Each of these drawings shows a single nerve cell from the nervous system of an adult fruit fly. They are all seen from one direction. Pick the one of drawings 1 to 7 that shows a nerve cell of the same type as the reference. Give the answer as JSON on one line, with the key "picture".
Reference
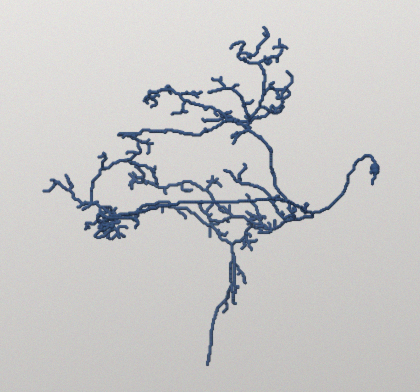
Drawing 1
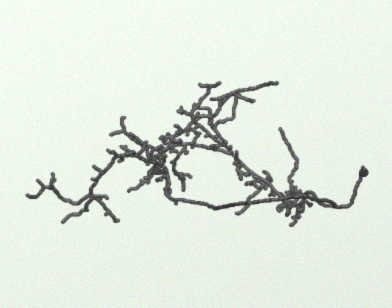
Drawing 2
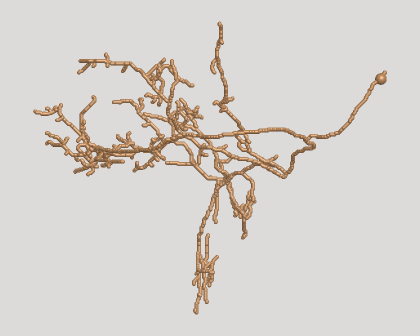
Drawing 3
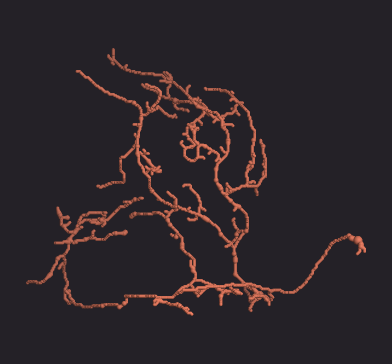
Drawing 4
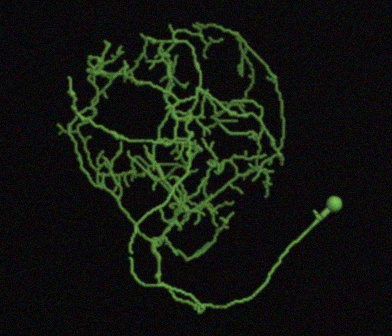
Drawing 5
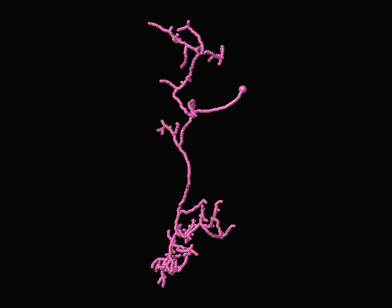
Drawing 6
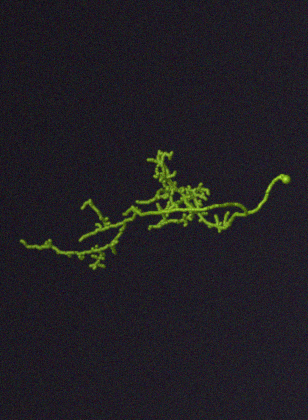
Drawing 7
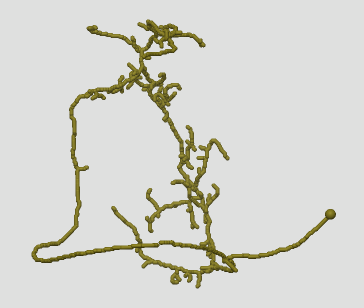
{"picture": 2}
